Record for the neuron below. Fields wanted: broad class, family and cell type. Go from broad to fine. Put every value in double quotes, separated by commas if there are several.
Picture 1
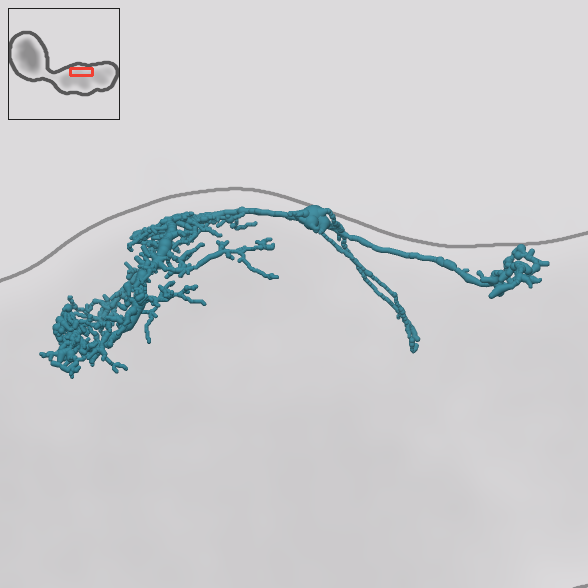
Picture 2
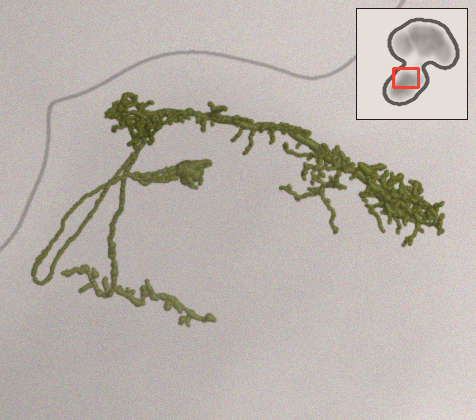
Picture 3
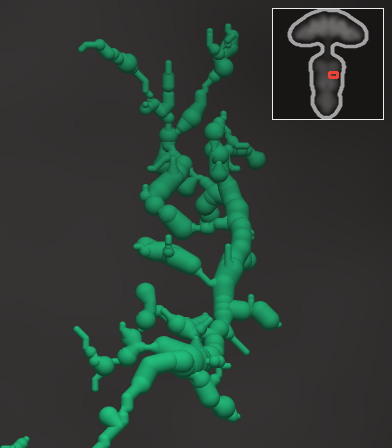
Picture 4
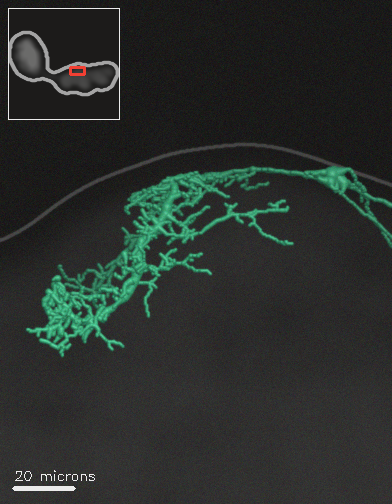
"nerve-cord intrinsic neuron", "hemilineage 11B", "IN11B001"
